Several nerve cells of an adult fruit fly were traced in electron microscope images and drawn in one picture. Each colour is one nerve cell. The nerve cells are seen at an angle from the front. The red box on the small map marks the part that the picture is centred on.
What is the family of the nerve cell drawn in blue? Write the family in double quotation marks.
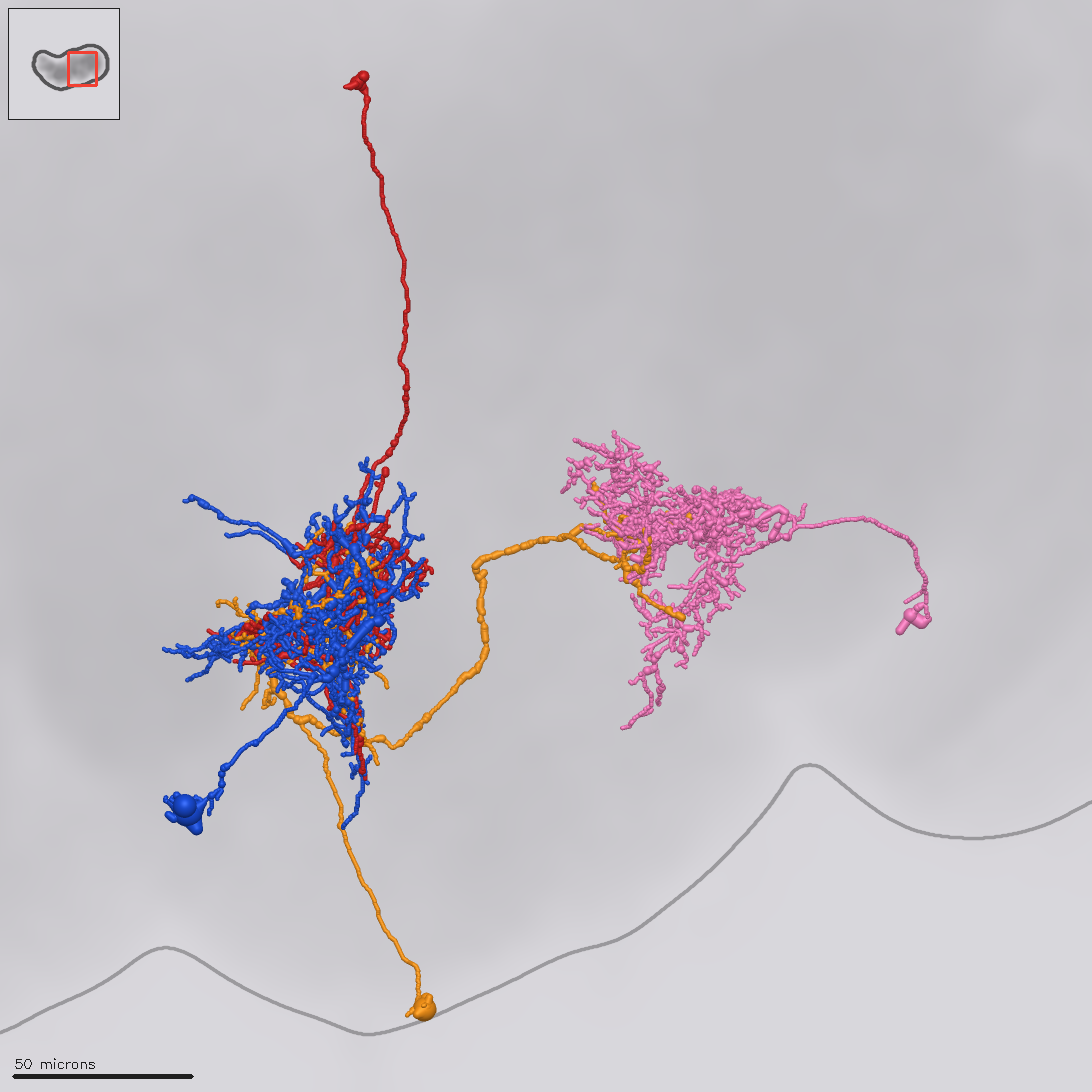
"hemilineage ALlv1"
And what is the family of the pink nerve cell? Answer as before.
"hemilineage ALlv1"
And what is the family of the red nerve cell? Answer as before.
"hemilineage DM1_antero_ventral"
